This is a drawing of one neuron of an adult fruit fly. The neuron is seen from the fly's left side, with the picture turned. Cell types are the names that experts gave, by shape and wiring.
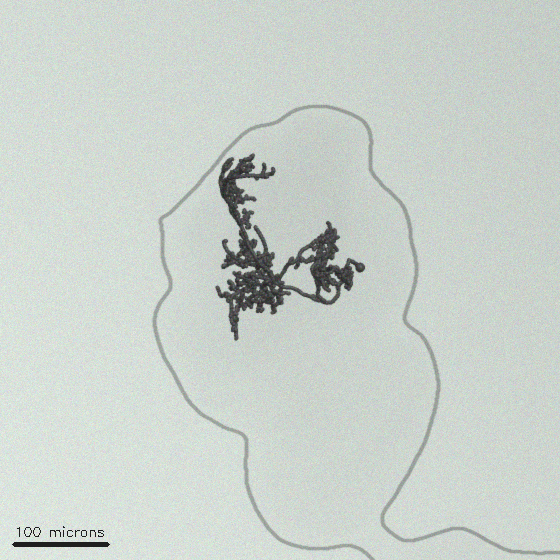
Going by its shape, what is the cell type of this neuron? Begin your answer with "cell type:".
cell type: IB064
